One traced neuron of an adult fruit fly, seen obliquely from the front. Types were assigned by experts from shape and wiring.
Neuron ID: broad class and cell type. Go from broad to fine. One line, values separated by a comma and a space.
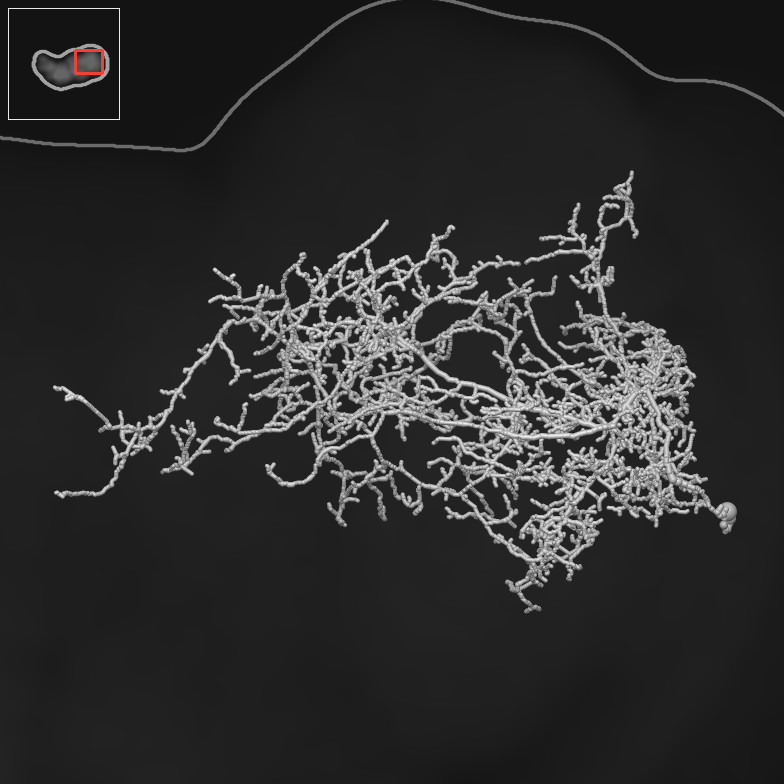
central-brain intrinsic neuron, AVLP280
